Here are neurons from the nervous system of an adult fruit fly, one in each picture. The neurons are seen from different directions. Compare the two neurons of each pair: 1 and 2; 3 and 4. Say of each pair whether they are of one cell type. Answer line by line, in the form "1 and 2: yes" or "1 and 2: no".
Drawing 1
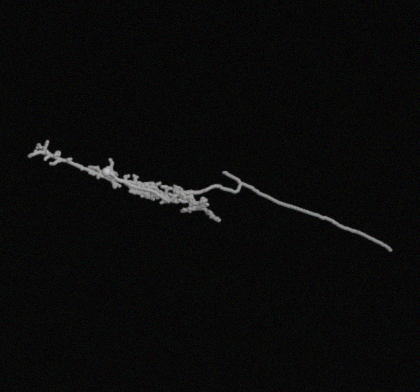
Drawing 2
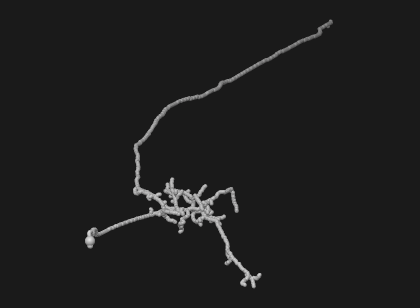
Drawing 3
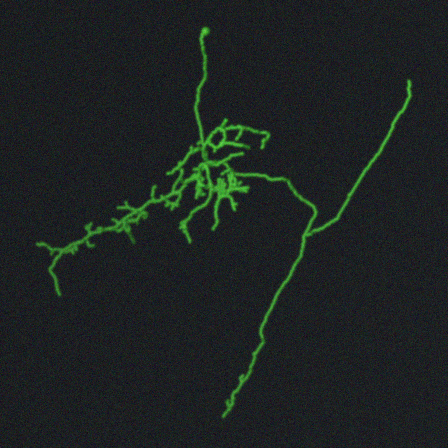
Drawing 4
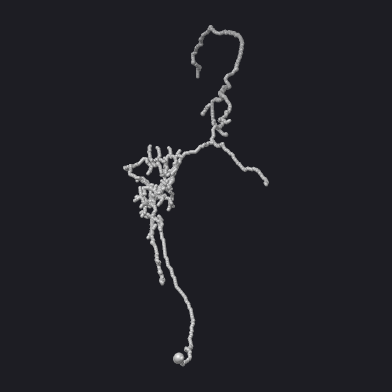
1 and 2: yes
3 and 4: no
